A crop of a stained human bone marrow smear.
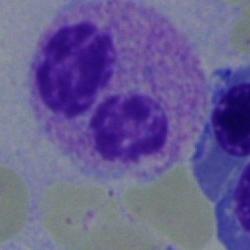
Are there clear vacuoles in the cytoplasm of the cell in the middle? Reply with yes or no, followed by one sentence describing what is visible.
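No. No vacuoles are seen in the cytoplasm.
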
